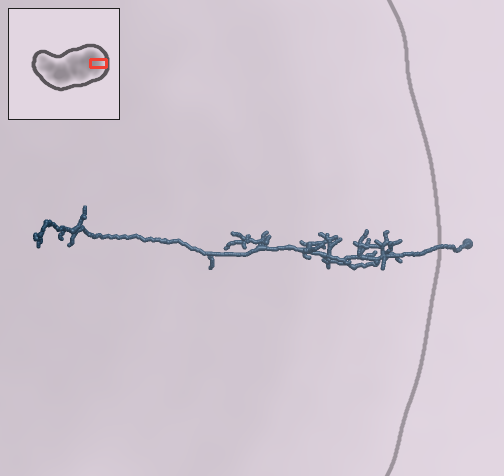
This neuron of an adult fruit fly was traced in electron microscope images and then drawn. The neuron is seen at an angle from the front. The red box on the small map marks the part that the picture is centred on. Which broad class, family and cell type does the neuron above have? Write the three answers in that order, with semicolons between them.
optic-lobe intrinsic neuron; Tm; Tm12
